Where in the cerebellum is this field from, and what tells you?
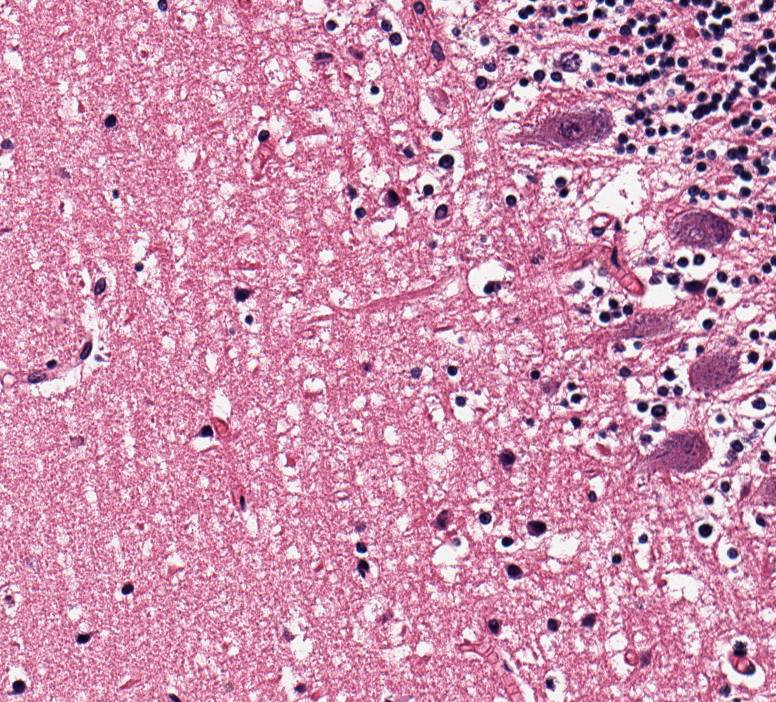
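First, the name: molecular layer. Next, the left and central field: pale pink and finely fibrillary, with sparse scattered small nuclei, many sitting in clear haloes.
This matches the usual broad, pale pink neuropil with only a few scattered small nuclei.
Then the right side: large neurons with abundant purple granular cytoplasm form a loose row at the border with the crowded nuclei.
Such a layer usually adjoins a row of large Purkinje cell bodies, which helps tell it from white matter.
Last, the upper right corner: crowded small, round, dark nuclei with scant cytoplasm.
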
